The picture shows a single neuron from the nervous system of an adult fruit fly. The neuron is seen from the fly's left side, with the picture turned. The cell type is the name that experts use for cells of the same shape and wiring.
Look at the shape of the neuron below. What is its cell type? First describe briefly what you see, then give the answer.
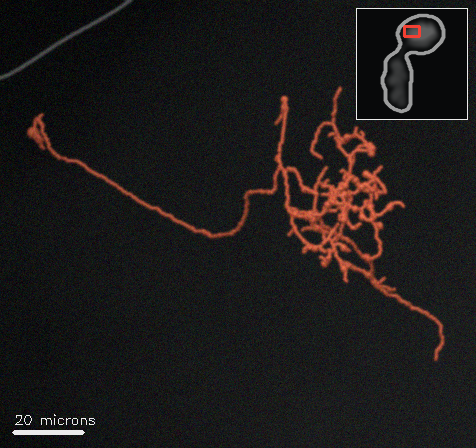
From left to right in the picture it spans about 120 microns. Dozens of branch ends can be seen. This is a central-brain intrinsic neuron. It is of cell type CB2431.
